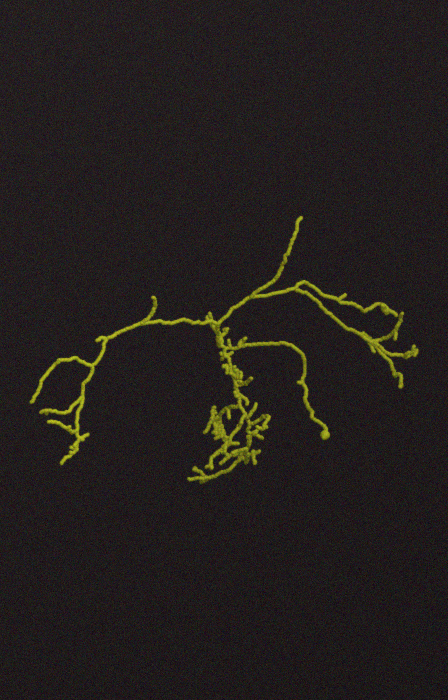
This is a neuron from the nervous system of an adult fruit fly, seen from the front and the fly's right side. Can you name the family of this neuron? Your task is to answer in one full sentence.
Belonging to family hemilineage PSa1 is this neuron.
